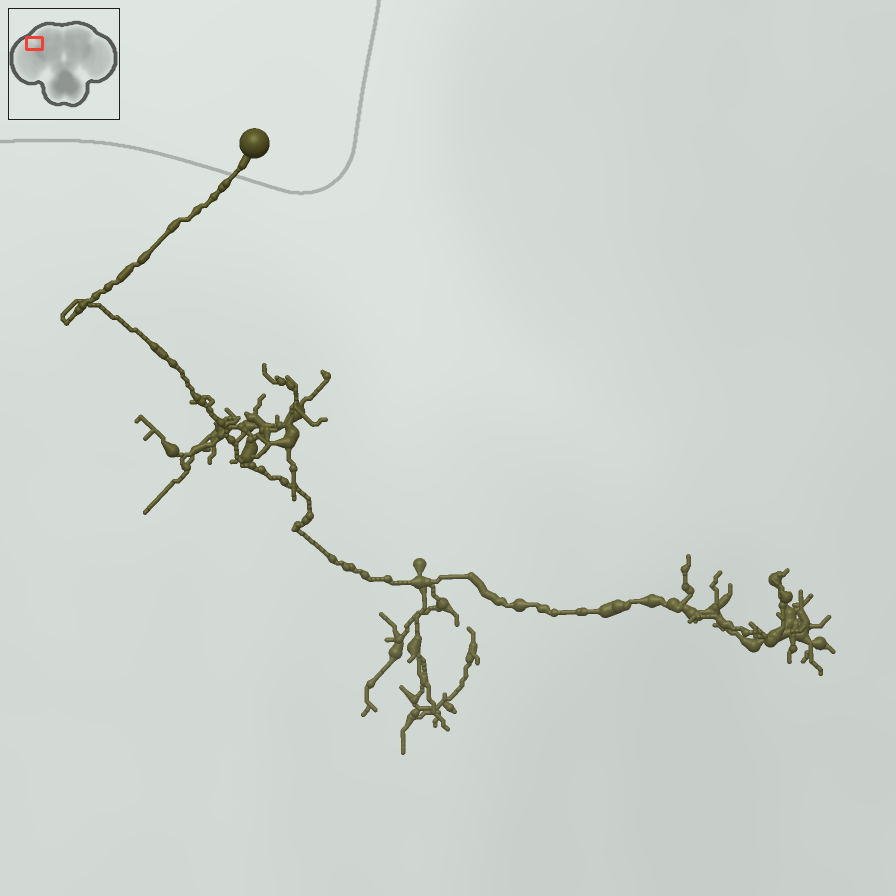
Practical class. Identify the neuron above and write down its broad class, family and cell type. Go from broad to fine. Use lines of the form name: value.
broad class: optic-lobe intrinsic neuron
family: TmY
cell type: TmY17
